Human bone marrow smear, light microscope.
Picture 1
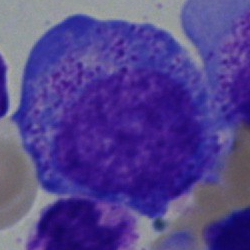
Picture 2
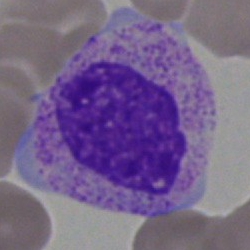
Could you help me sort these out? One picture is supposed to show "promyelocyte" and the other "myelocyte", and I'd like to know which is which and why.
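Promyelocyte in picture 1, myelocyte in picture 2. Edge: roughly round but slightly irregular and bumpy in 1; roughly rounded with a few blunt corners in 2. Chromatin: finely granular, not coarsely clumped, in 1; dark purple, mottled and partly clumped in 2.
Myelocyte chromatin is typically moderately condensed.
Cytoplasm: plentiful and blue in 1, with many purplish-red granules, most crowded upper left; in 2 the outer edge is a pale blue rim with few granules.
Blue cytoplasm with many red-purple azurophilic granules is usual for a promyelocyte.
Vacuoles: no clear ones in 1, none in 2. In 2, pale red cells press against the cell's edges on several sides.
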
